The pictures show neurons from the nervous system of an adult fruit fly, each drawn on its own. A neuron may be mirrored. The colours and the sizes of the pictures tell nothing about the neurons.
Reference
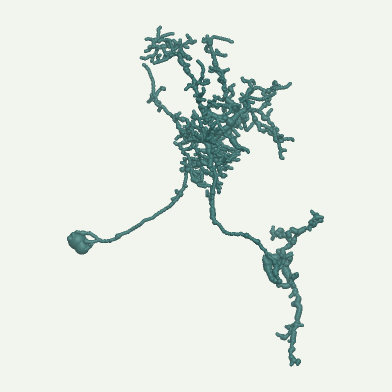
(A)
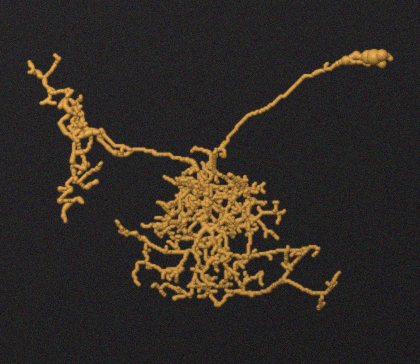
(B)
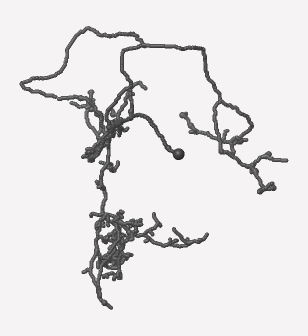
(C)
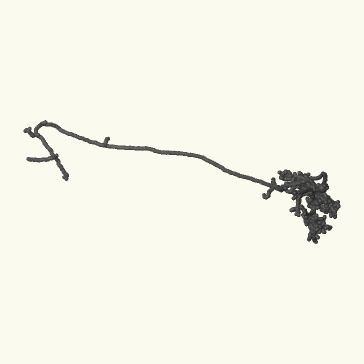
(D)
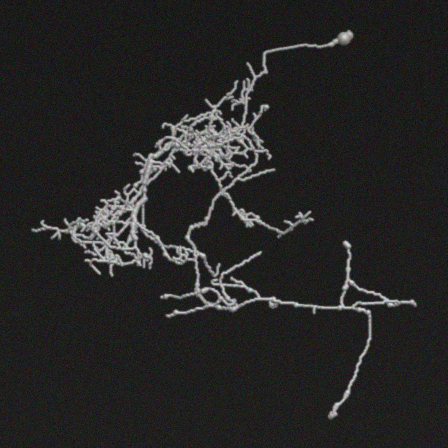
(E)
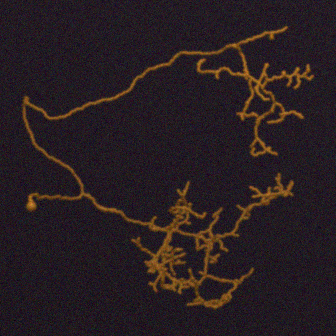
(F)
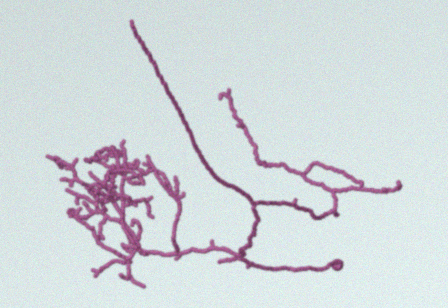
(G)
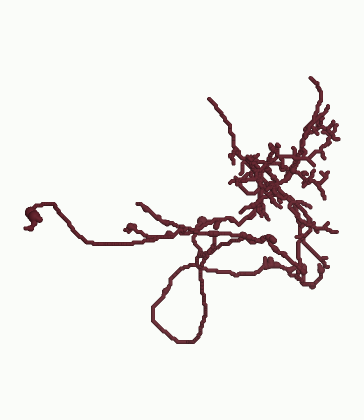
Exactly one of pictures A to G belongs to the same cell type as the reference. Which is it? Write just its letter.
A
